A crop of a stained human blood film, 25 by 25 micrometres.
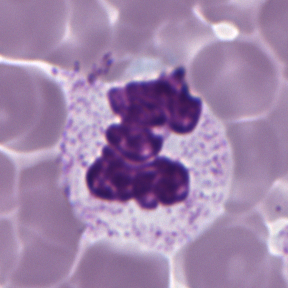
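Segmented neutrophil, the nucleated cell at the centre of a stained peripheral blood smear. Its nucleus is divided into several lobes of dense, dark purple, coarsely clumped chromatin. The abundant, very pale cytoplasm holds fine lilac-purple granules scattered throughout.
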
